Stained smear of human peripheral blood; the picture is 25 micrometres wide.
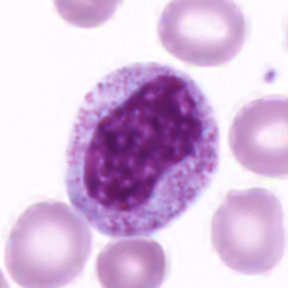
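Metamyelocyte, the central cell in a stained smear of human peripheral blood. First, the cell outline is smooth and roughly oval, about 16 by 13 micrometres. Next, the nucleus measures about 13 by 9 micrometres and fills about 50% of the cell's area. Then, its chromatin is dark purple and coarsely clumped with paler gaps between the clumps, and no nucleoli are visible. Finally, pale lilac cytoplasm forms a rim all around the nucleus, widest at the lower right.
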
